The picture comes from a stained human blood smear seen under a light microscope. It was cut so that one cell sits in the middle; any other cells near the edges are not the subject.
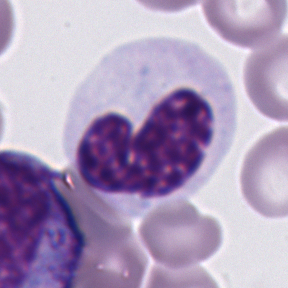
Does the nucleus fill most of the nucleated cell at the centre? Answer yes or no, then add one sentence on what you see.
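No. The cytoplasm is abundant and forms its widest band above the nucleus.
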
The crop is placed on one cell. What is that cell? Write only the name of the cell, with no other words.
band neutrophil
